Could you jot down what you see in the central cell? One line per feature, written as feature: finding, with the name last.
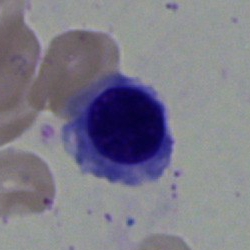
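Nucleus: off-centre, toward the upper right
Chromatin: deep dark purple throughout
Cytoplasm: widest on the lower left side of the nucleus
Colour: blue cytoplasm
Cell type: erythroblast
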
